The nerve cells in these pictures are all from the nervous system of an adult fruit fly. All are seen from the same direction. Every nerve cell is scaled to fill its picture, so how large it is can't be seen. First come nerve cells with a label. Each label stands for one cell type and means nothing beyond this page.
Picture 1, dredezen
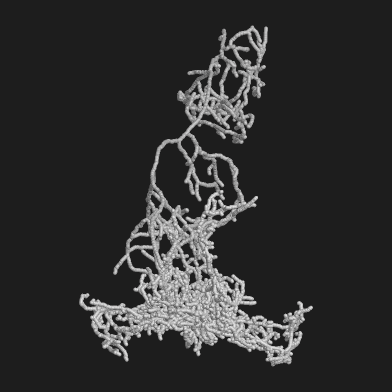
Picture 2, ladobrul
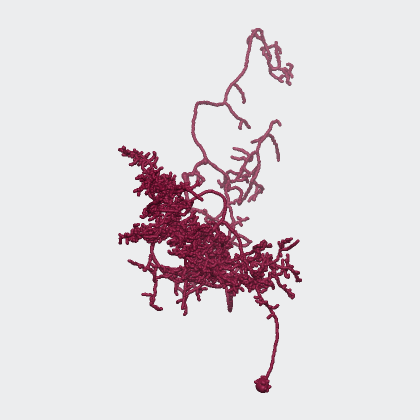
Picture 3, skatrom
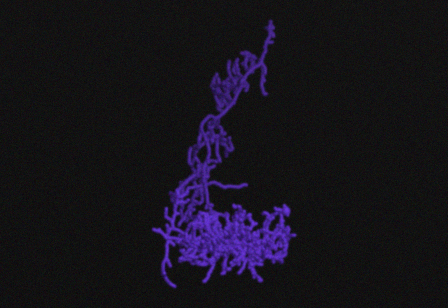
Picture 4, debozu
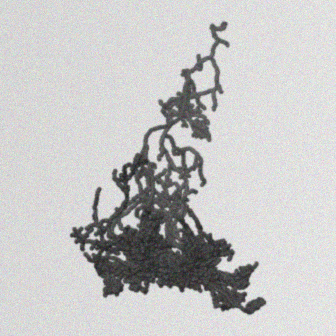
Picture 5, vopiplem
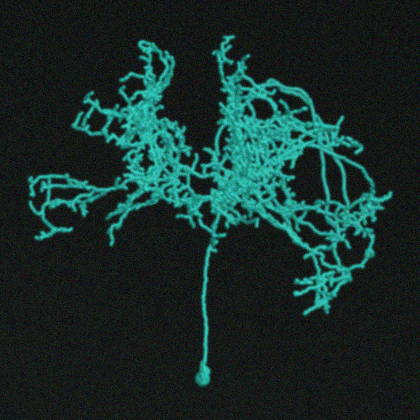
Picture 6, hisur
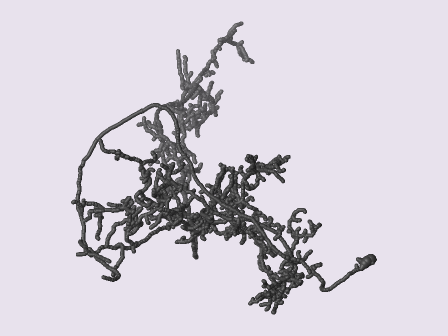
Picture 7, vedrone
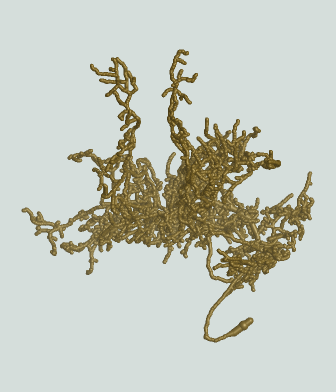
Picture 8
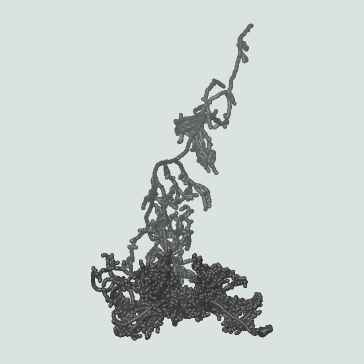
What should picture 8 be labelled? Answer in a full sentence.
It belongs to debozu.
